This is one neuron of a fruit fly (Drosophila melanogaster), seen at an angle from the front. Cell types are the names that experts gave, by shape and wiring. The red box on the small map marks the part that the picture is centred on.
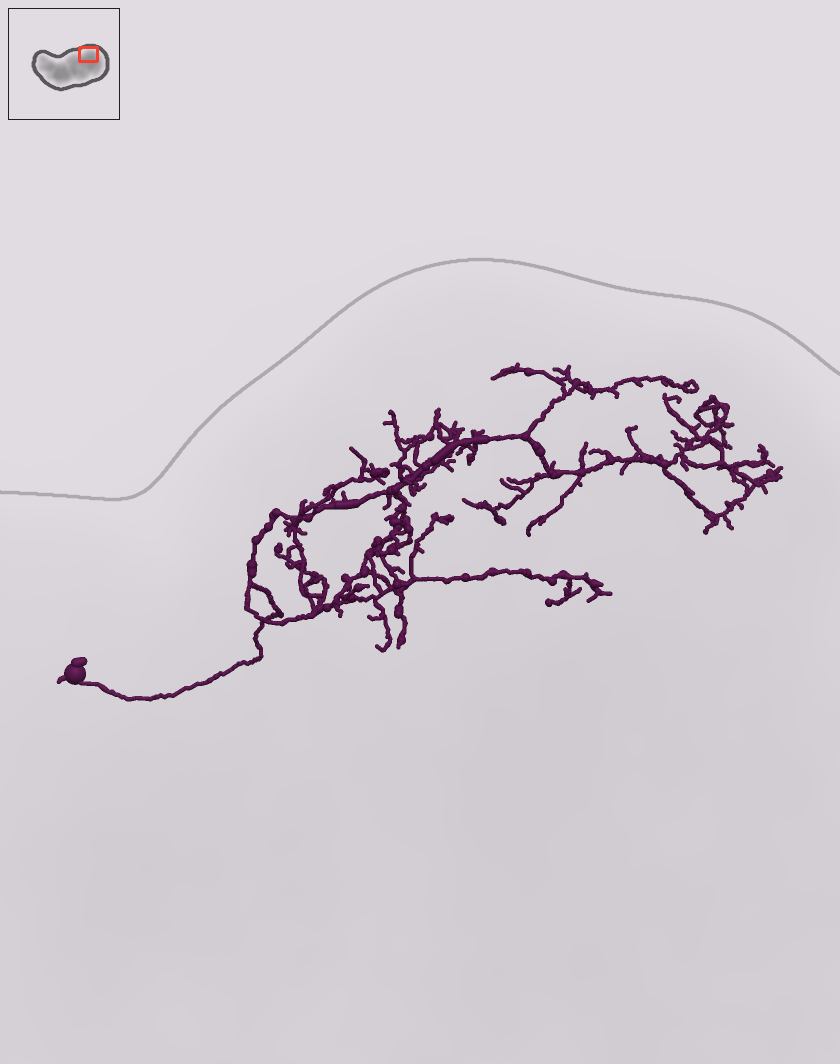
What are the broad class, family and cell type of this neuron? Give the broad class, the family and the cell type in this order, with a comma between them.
central-brain intrinsic neuron, hemilineage DM4_dorsal, SMP399_b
